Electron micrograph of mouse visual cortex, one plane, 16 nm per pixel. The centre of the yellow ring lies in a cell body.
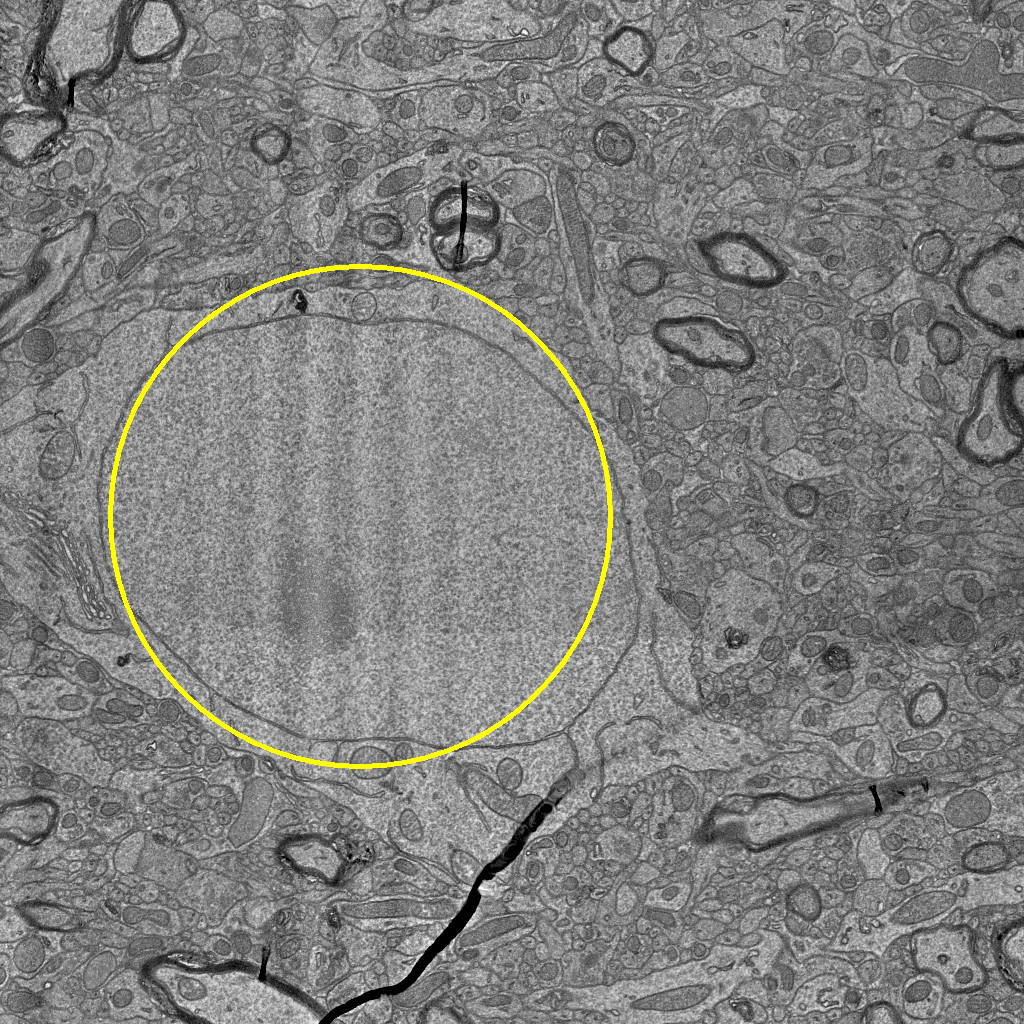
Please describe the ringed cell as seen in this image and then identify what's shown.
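Look first at the nucleus: it fills almost the whole ring. Its envelope runs smoothly around it, with no deep folds. The chromatin is pale and finely dispersed, without dark clumps along the envelope. No blood vessel touches the cell body. This is an excitatory neuron.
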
